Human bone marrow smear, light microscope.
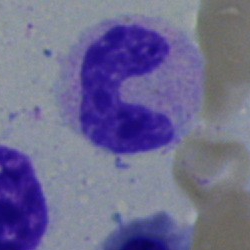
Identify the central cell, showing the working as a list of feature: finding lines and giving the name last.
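Outline: roughly round, I'd say.
Nucleus: curved into a C shape.
Indentation: opens toward the right.
Vacuoles: none that I can see in the cytoplasm.
Name: band neutrophil.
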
